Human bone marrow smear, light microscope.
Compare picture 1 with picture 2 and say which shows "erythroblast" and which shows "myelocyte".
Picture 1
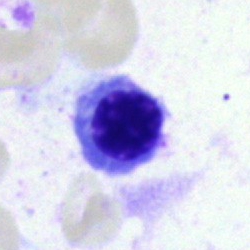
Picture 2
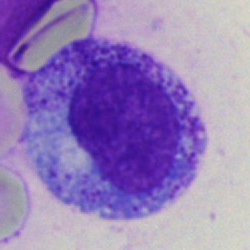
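Looking at the two, I would put the erythroblast in picture 1 and the myelocyte in picture 2. What I notice first is the outline: the erythroblast is roughly round but slightly irregular and angular, whereas the myelocyte is smooth and round to slightly oval. The cytoplasm of the erythroblast is deep blue and forms a rim that is widest on the left and lower side, with no vacuoles in it.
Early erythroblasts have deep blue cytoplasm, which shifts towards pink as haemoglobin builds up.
In the myelocyte, by contrast, the cytoplasm is moderately abundant and pale greyish-blue, with purple granules scattered through it and most crowded near the cell edge, and there is a paler, less granular zone to the left of the nucleus, which sits off-centre toward the right. Both nuclei have dark purple chromatin, dense in the erythroblast with no distinct nucleoli, and fairly dense with a slightly coarse texture in the myelocyte.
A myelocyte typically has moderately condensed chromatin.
I also see red cells above and below the erythroblast, though none touches it.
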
